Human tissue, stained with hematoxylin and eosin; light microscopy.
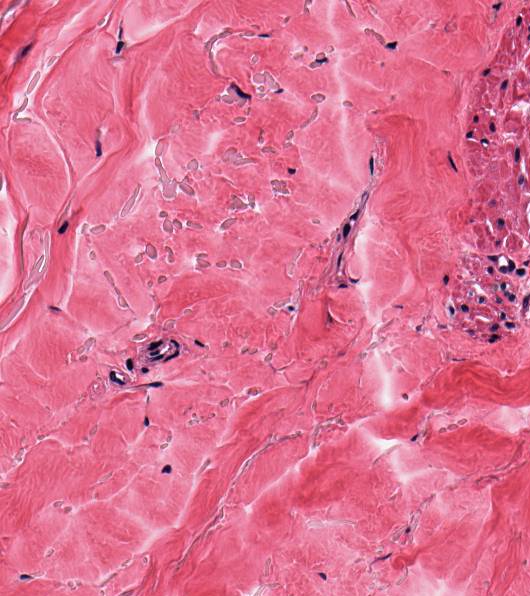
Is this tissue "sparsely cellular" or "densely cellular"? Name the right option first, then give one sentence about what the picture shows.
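Sparsely cellular. The nuclei among the collagen are sparse, dark and mostly thin and elongated.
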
